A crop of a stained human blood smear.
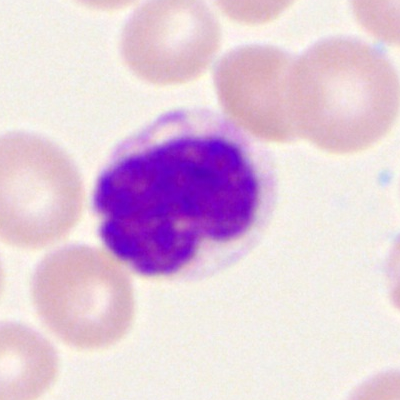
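Basophil, the central cell in a stained human blood smear under the light microscope. First, the nucleus fills most of the cell. Second, its edge is lumpy and lobed. Third, the cytoplasm is pale pinkish-lilac. Finally, that cytoplasm forms its widest rim along the upper and right side of the nucleus.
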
